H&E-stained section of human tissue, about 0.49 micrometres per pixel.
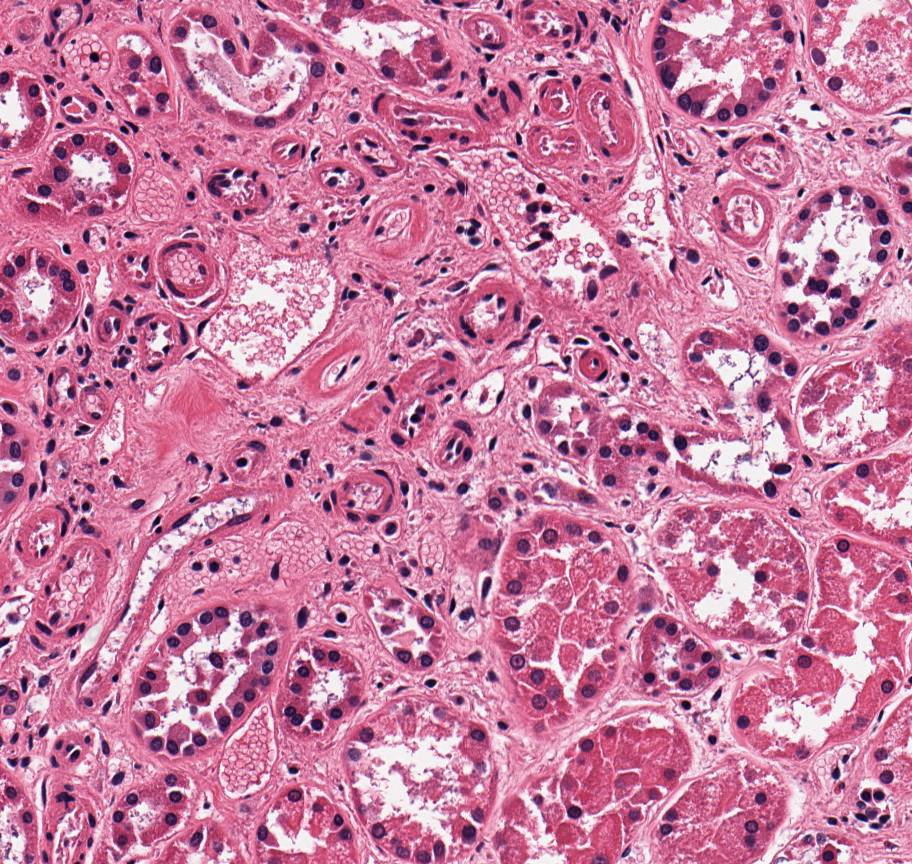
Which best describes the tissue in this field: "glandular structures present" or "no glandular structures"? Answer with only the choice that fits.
Glandular structures present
